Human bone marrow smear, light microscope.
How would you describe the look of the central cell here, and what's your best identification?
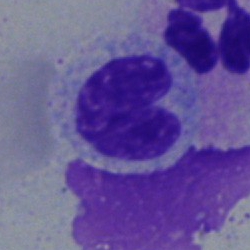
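Look first at the outline: it is roughly round. Now follow the nucleus, where a deep notch cuts into its right side and splits it into an upper and a lower lobe. In the cytoplasm you can make out fine, faint granules scattered about. There are no vacuoles in the cytoplasm. This cell is a band neutrophil.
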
